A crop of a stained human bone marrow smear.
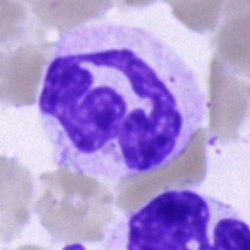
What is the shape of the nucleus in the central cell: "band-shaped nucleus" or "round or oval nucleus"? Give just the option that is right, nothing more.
Band-shaped nucleus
